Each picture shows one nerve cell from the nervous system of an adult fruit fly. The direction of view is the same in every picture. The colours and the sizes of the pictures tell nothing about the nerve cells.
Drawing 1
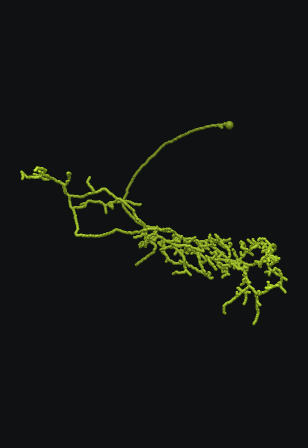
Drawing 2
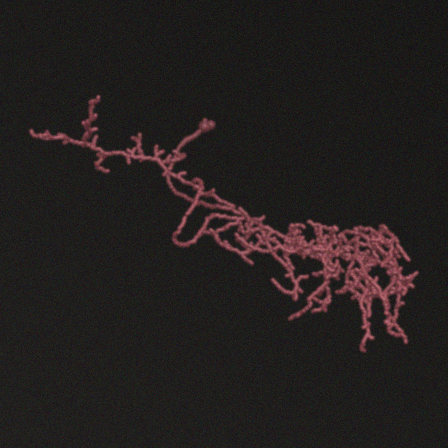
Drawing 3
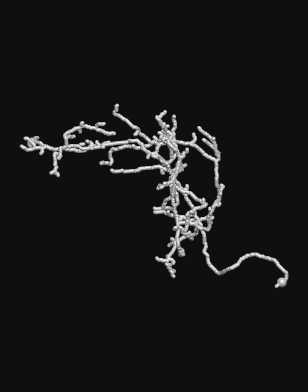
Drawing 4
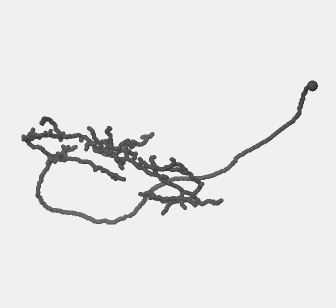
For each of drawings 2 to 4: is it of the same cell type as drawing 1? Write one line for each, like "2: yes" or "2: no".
2: yes
3: no
4: no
